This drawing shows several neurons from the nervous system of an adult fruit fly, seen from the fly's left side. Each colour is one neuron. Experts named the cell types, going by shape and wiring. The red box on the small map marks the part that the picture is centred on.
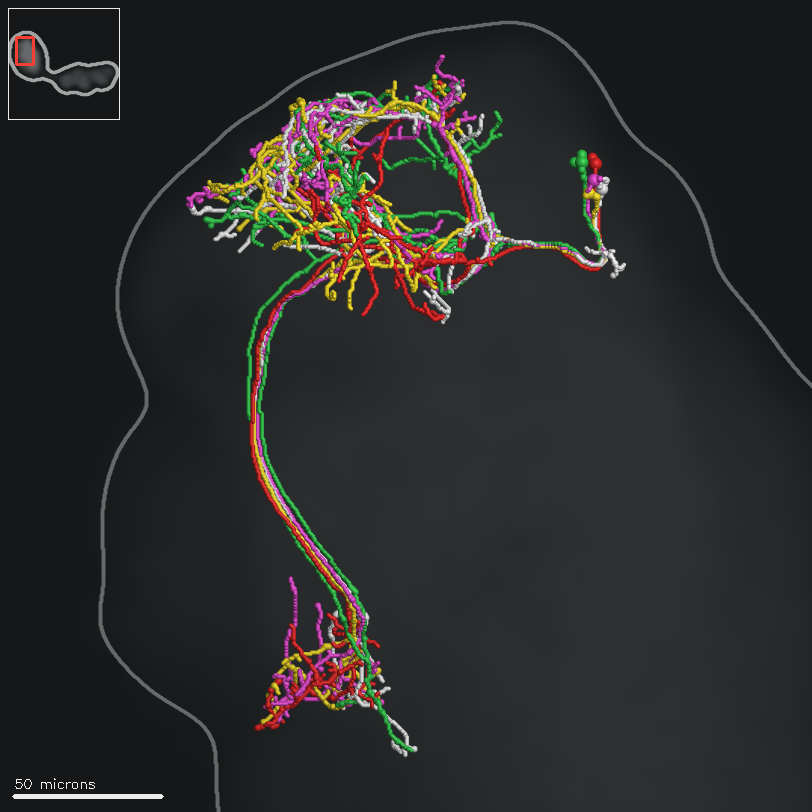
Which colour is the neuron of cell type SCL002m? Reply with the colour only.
red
